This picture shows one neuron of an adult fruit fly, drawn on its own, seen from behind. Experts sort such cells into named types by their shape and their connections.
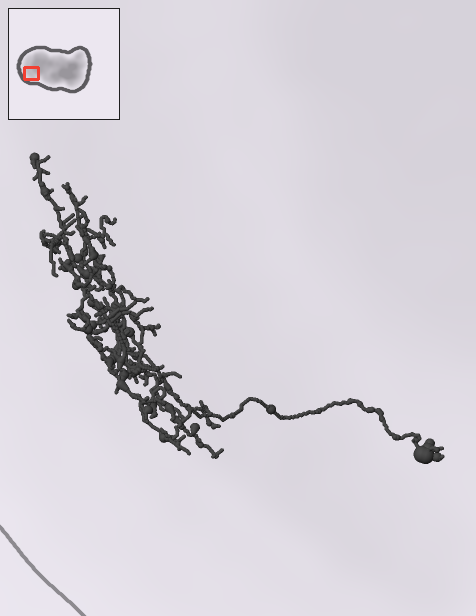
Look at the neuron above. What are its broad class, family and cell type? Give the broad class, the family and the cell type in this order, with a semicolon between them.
optic-lobe intrinsic neuron; Cm; Cm11a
